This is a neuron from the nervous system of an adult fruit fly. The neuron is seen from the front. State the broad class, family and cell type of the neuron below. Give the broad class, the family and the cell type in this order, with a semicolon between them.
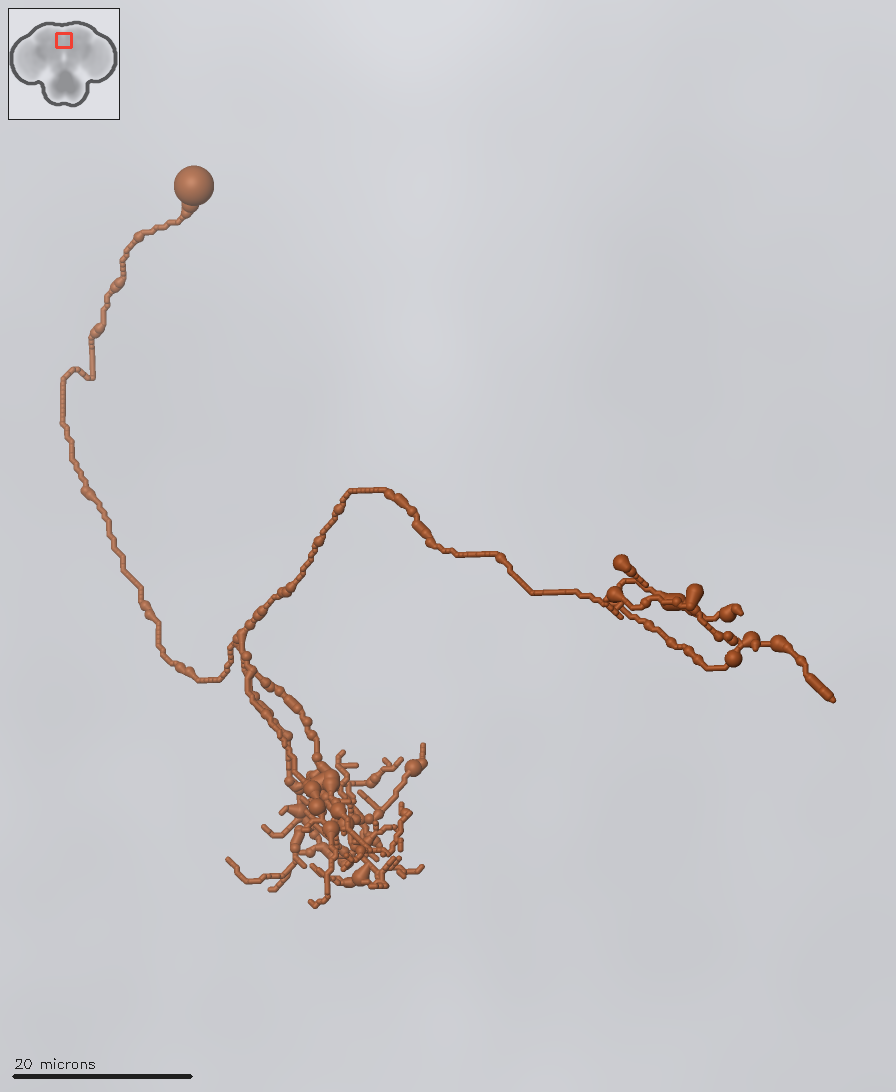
central-brain intrinsic neuron; class CX; FC1E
